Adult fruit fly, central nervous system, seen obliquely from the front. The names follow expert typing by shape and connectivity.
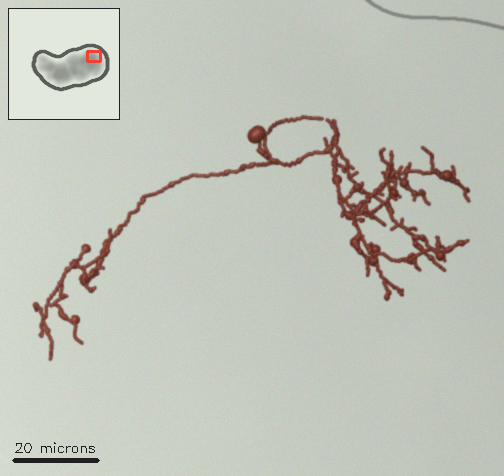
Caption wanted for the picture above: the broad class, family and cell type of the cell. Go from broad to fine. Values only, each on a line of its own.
optic-lobe intrinsic neuron
Tm
Tm36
